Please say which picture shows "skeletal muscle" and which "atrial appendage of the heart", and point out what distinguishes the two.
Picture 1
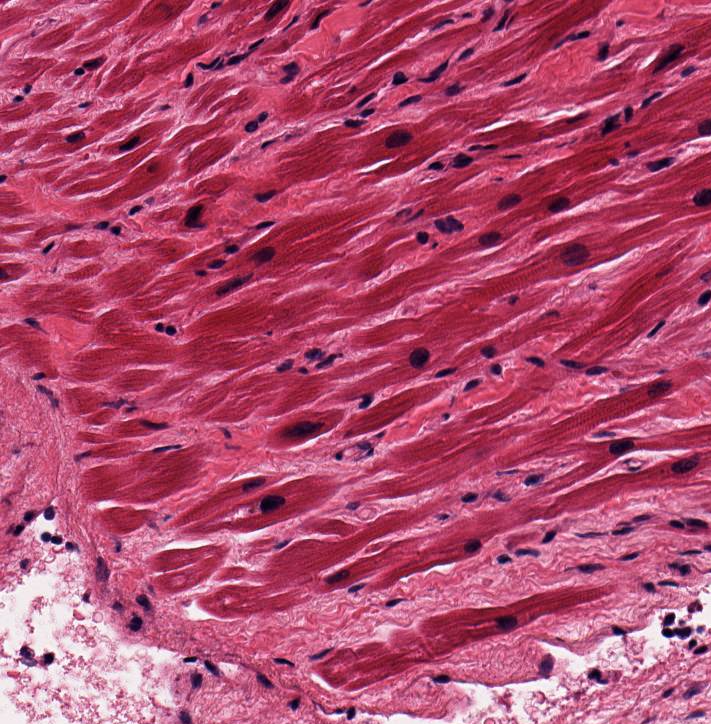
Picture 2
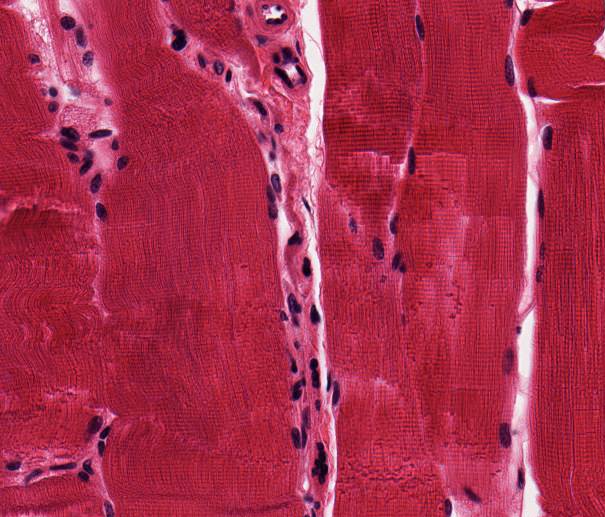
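The atrial appendage of the heart is in picture 1, skeletal muscle in picture 2. In the atrial appendage, fibres show fine cross-striations, clearest in the centre and right, and some branch to join neighbouring fibres.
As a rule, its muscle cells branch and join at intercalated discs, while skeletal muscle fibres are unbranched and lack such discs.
The skeletal muscle has long, wide fibres running top to bottom, with flattened nuclei at the fibre edges.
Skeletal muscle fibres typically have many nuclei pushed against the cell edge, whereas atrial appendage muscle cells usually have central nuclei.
Cytoplasm is deeply eosinophilic in both.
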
